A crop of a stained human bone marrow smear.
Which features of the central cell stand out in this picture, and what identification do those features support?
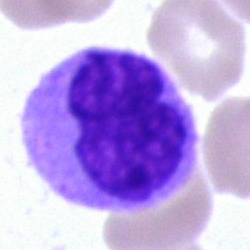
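A clear notch on the left side folds the nucleus into a kidney-like shape. Set toward the right of the cell, the nucleus leaves most of the cytoplasm on the left. The cytoplasm wraps around the nucleus as a broad crescent. Mottled chromatin shows paler and darker patches, not an even stain. It is a monocyte.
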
